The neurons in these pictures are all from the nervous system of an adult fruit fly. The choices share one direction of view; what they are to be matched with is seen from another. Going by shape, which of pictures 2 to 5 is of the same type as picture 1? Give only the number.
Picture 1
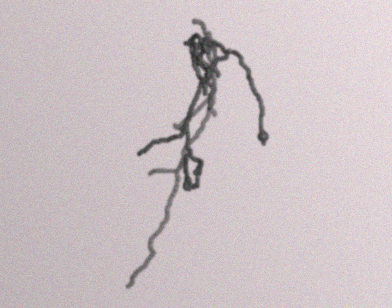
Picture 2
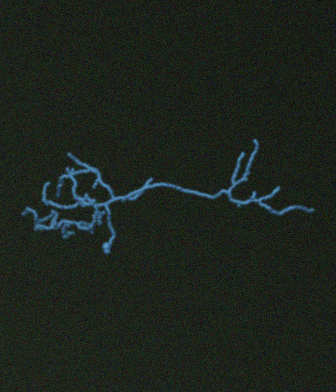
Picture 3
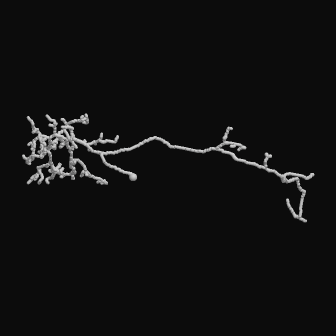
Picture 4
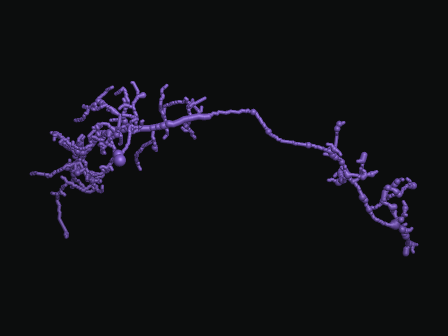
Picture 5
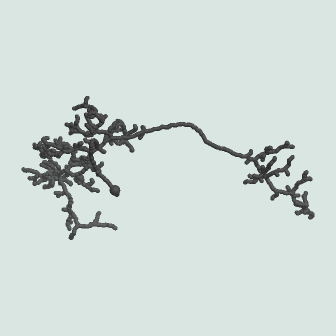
3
